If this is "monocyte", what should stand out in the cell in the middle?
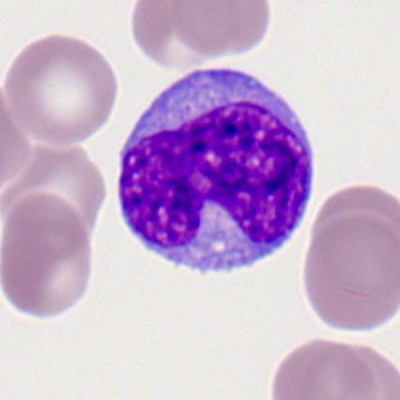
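Look first at the deep notch on the lower side of the nucleus.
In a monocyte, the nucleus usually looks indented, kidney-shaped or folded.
So that notch goes well with the name monocyte. Notice too that cytoplasm fills the notch beneath the nucleus, and that this cytoplasm is pale lilac-blue. The chromatin is coarse and clumped, with paler spaces between dark purple patches.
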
